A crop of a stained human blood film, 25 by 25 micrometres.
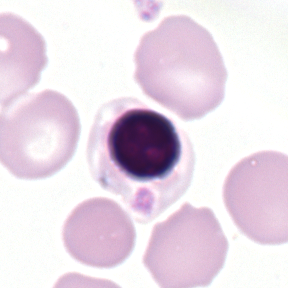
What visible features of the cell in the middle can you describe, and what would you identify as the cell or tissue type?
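Chromatin in this cell is very dark purple and dense, showing only a few faintly paler patches. The nucleus is round in outline, about 6 micrometres across, and sits toward the upper right, leaving a wider band of cytoplasm below and to the left. That cytoplasm is very pale and nearly colourless, not blue. The cell outline is irregular and somewhat angular rather than smoothly round. The cell is a normoblast.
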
